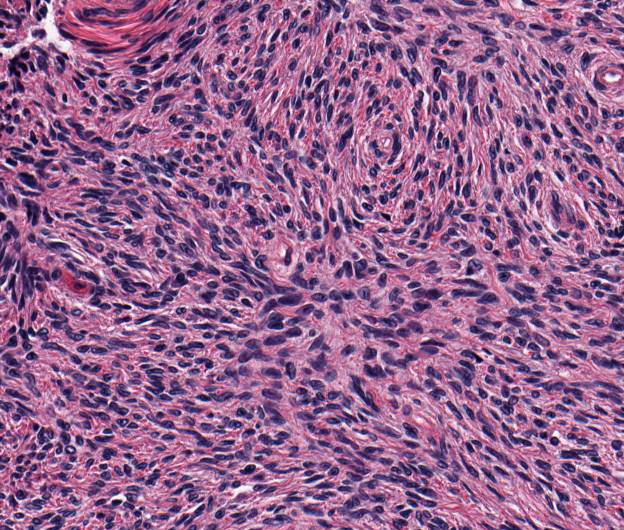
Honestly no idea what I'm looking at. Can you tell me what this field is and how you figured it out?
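The tissue is ovarian cortex. Densely packed spindle cells fill the field from edge to edge, running in short intersecting fascicles that swirl into whorls.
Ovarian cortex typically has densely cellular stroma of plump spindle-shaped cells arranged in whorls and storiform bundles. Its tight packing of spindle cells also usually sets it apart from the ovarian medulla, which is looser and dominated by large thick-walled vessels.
The nuclei are elongated to oval and dark-staining, and the scant pale pink cytoplasm has indistinct borders.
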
